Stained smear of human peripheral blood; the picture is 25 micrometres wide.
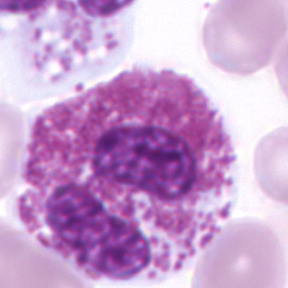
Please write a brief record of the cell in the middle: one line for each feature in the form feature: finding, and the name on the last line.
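Outline: roughly round
Nucleus: two separate lobes
Lobe position: one right of centre, the other lower left
Chromatin: dark purple, clumped
Name: eosinophil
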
